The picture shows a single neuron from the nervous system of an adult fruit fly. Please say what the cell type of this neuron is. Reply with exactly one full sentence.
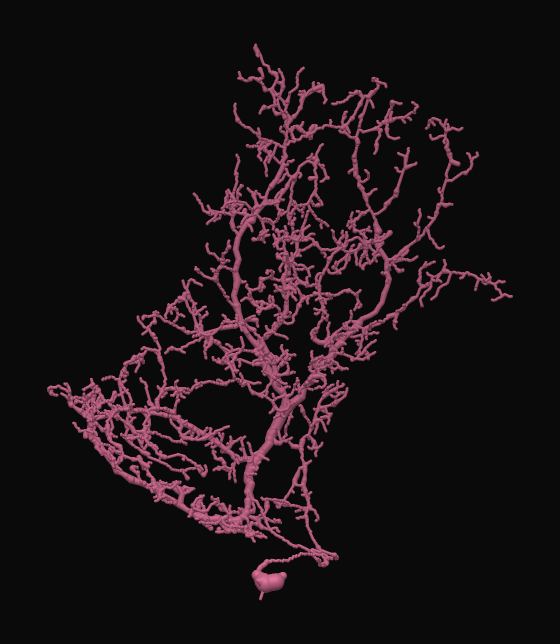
This neuron counts as a member of the cell type GNG015.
